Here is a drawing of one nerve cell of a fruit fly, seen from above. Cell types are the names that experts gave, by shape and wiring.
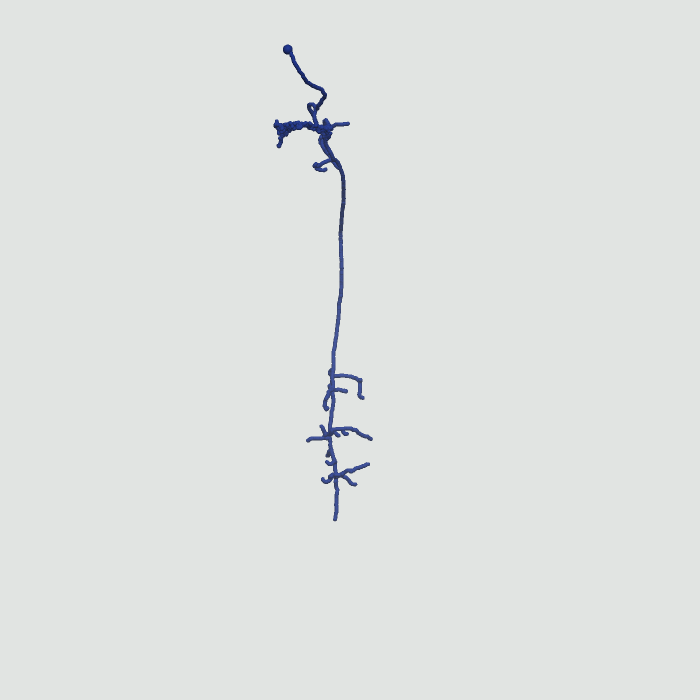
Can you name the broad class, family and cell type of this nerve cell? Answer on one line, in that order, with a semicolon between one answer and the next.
descending neuron; hemilineage WEDd1; DNa07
